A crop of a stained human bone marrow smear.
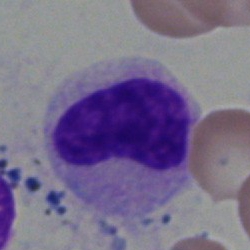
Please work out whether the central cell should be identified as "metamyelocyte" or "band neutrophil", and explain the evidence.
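It's a metamyelocyte. See how the nucleus is kidney-shaped, with its indentation on the lower side.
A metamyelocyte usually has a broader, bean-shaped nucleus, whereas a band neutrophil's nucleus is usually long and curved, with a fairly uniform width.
The chromatin is dark purple and moderately clumped, and the cytoplasm is pale greyish-lilac.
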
